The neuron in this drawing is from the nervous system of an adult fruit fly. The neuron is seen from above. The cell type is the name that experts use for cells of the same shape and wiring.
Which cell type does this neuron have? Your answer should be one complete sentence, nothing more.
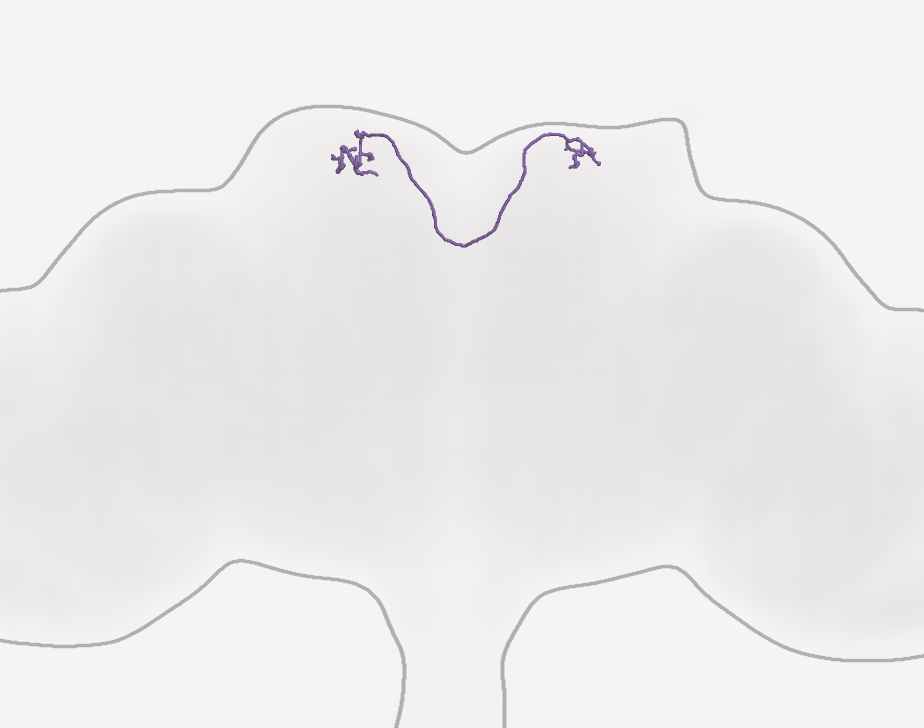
As for cell type, this neuron is ORN_VA3.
